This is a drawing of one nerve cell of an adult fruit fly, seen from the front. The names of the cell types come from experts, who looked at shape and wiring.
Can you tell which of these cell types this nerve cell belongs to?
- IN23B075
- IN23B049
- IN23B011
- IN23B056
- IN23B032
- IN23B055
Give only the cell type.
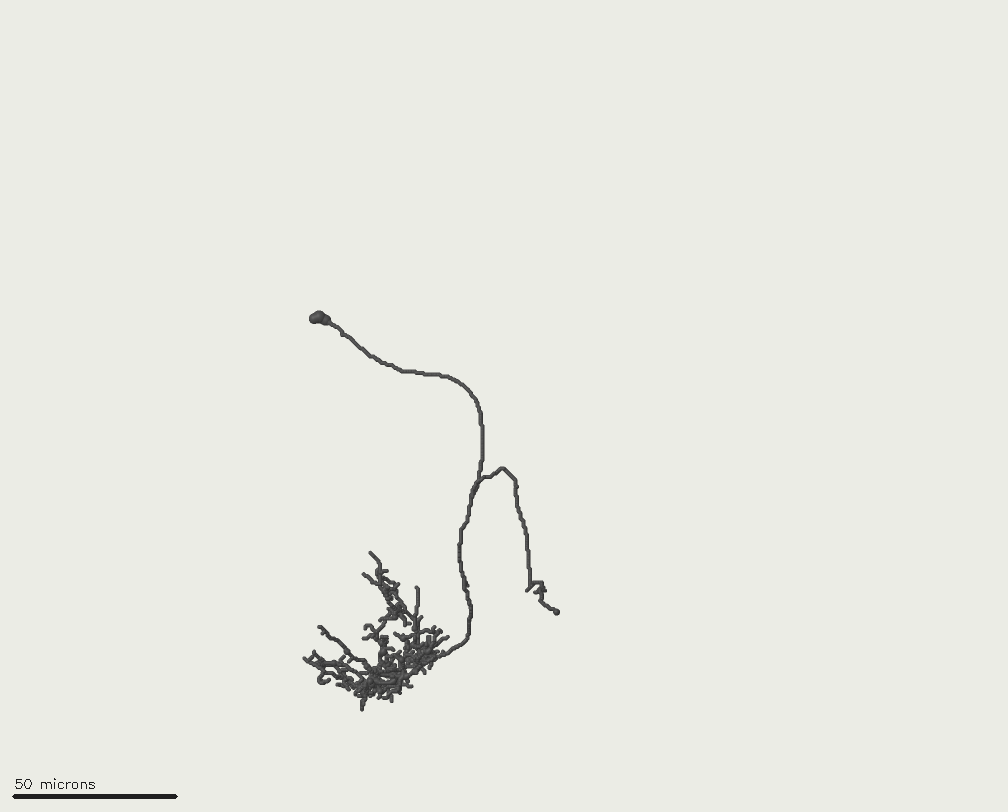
IN23B075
